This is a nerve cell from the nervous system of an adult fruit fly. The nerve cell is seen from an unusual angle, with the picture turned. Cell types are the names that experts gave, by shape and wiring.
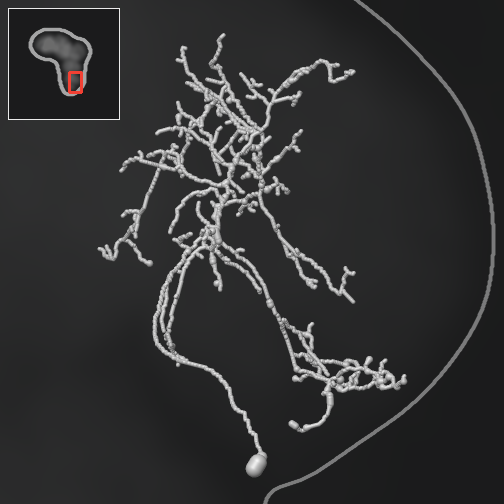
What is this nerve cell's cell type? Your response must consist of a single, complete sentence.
To the cell type IN04B074 belongs this nerve cell.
